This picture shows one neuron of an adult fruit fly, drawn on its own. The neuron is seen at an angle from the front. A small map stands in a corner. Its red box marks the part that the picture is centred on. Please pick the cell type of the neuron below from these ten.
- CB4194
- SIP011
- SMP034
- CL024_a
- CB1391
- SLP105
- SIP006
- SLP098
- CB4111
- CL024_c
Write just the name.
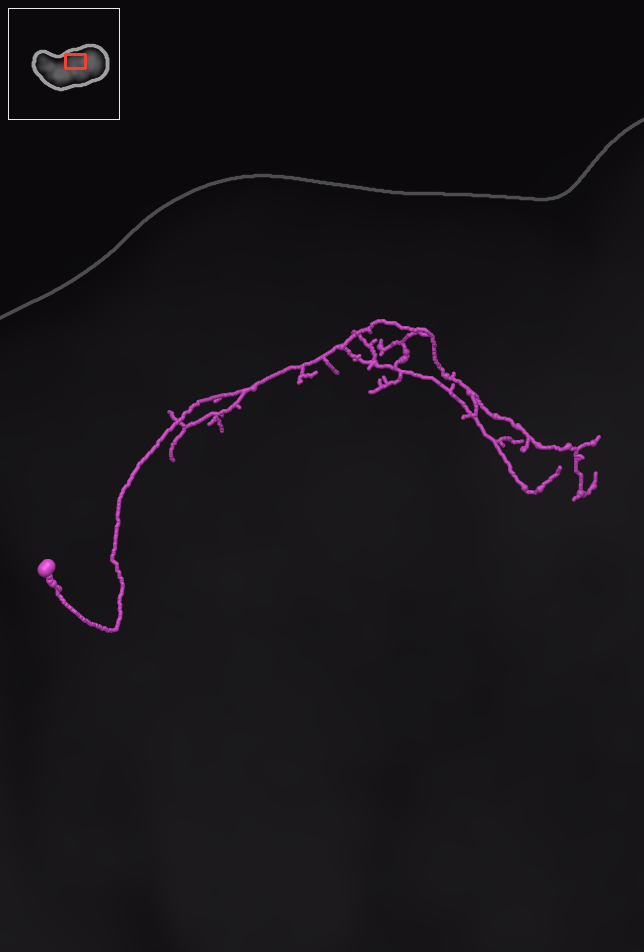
CB4111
